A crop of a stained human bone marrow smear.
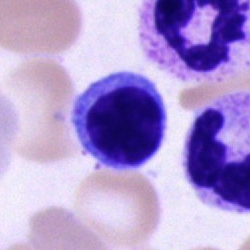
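Lymphocyte with a round outline. Its chromatin is dense and stains deep purple throughout the nucleus, and no nucleoli are visible. The cytoplasm is a narrow blue rim, widest on the left side.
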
